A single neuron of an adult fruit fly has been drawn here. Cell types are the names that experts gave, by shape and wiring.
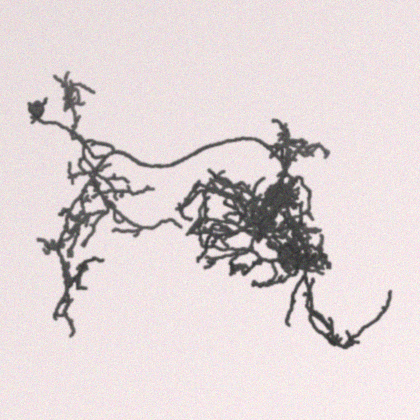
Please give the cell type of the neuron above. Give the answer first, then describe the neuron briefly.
Its cell type is ExR5. This is a central-brain intrinsic neuron. Its cell body lies at the upper left of the picture. The picture shows dozens of branch ends.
